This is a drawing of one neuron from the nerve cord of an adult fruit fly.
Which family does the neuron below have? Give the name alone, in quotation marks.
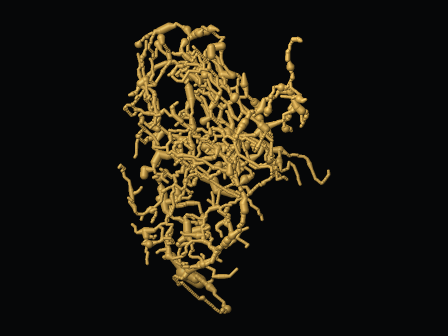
"hemilineage 00B"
